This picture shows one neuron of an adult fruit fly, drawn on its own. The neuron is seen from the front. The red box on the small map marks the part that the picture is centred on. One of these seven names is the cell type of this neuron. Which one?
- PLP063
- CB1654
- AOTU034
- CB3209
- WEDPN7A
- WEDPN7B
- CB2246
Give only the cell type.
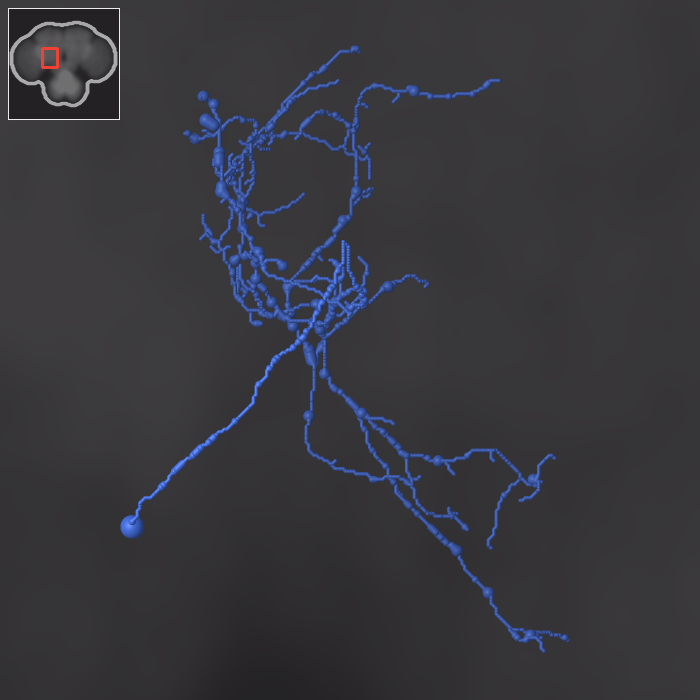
CB2246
